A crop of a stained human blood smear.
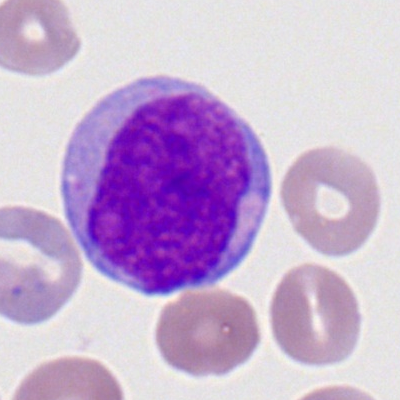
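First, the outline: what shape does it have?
I'd call it round and smooth, and I find no projections on the surface.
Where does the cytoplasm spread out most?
On the upper left side of the cell, where it's widest.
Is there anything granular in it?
No, I see no granules in the cytoplasm.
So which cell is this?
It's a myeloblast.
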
